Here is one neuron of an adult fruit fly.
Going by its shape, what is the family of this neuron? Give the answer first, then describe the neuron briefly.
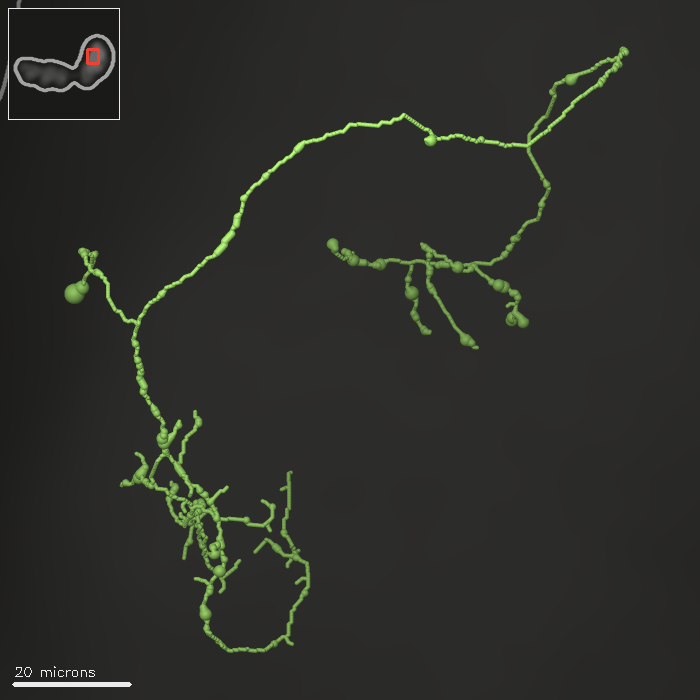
Its family is hemilineage DL1_dorsal. It is a central-brain intrinsic neuron. Its cell body lies on the left of the picture. By the scale bar it is about 100 microns tall in this view. The picture shows dozens of branch ends.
